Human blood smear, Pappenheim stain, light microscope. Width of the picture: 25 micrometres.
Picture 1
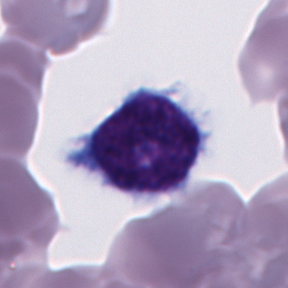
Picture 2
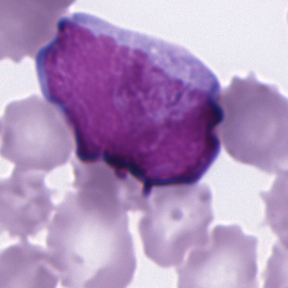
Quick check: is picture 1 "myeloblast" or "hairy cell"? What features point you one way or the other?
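Picture 1's the hairy cell, picture 2 the myeloblast. The quickest difference is the edge: the hairy cell is fringed with fine, hair-like projections, most prominent on its left side, while the myeloblast has an angular, irregular outline with several fairly straight edges rather than a round one. In both, the nucleus fills most of the cell, the hairy cell's leaving only a narrow rim of cytoplasm. In the myeloblast the cytoplasm is scant and pale blue, seen mainly as a crescent along the upper edge and elsewhere only as a thin, darker blue rim around the nucleus.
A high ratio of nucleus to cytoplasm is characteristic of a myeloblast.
Neither cell shows granules in its cytoplasm.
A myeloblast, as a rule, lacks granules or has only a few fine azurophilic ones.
Their surroundings differ too: the hairy cell lies in a clear space overlapping no red cell, whereas red cells lie against the myeloblast on its left, right and lower sides.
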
